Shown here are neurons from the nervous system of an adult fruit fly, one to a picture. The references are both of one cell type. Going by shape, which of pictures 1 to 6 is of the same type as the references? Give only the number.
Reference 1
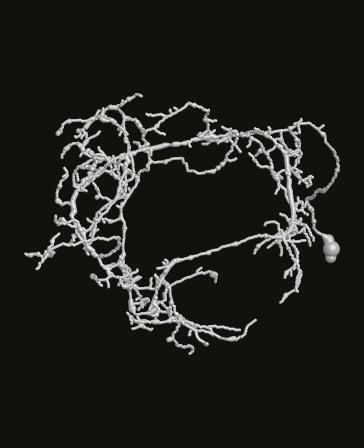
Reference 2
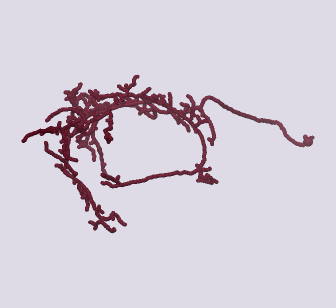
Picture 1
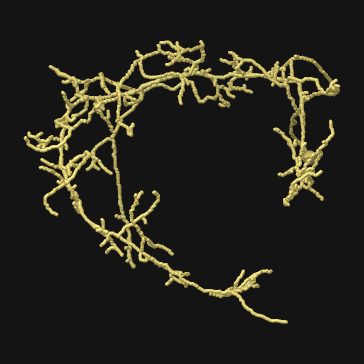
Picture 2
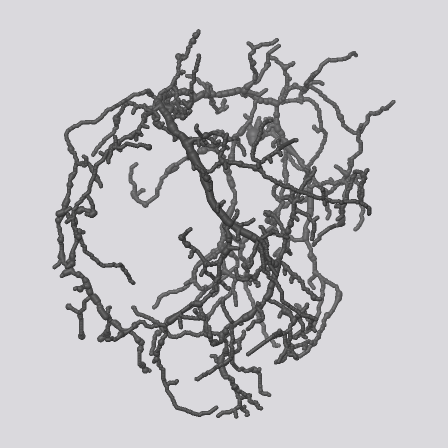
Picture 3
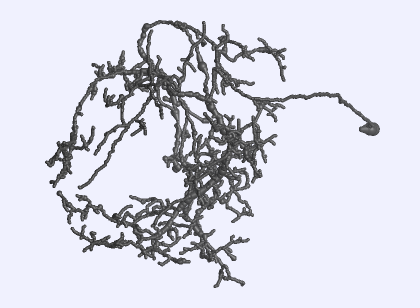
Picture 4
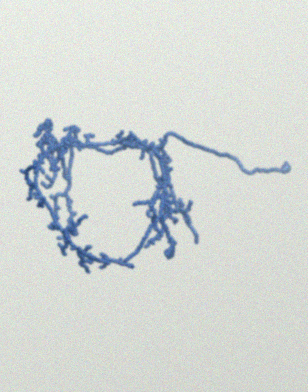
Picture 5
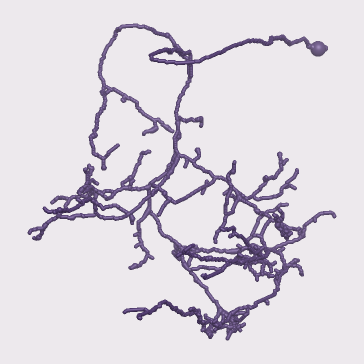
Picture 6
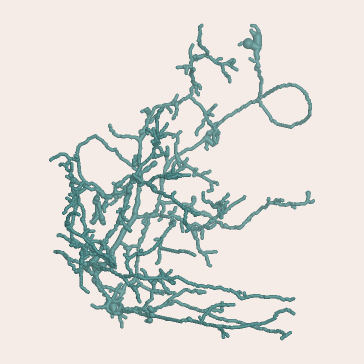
4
